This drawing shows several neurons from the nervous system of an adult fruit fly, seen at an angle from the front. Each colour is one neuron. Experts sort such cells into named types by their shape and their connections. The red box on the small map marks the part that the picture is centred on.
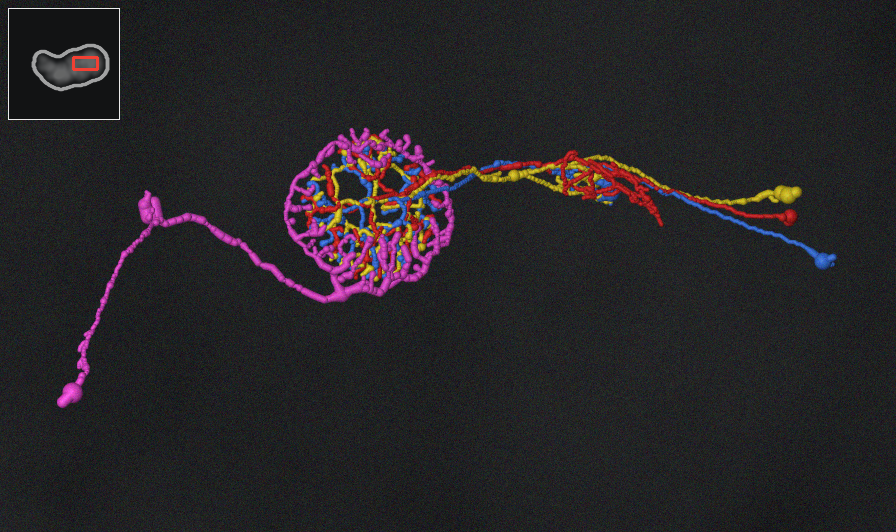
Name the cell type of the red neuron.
ER3a_b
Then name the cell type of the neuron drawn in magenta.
ER5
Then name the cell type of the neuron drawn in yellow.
ER3a_d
